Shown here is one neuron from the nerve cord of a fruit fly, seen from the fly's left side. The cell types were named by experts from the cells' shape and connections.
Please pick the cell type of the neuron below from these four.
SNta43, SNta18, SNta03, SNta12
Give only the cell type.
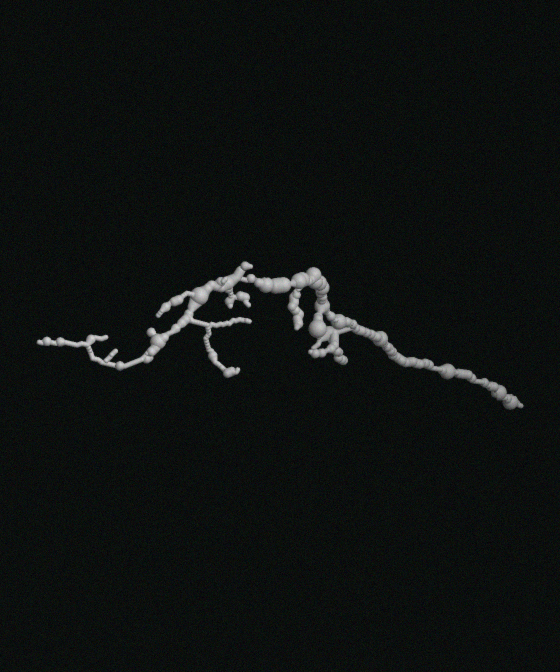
SNta43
